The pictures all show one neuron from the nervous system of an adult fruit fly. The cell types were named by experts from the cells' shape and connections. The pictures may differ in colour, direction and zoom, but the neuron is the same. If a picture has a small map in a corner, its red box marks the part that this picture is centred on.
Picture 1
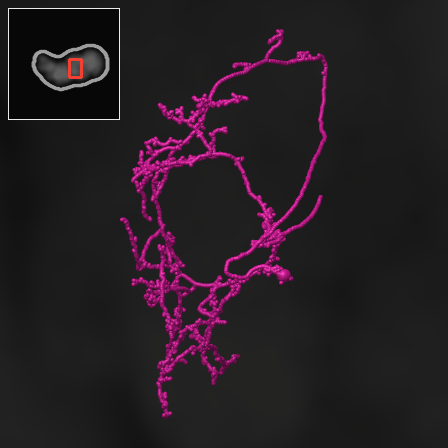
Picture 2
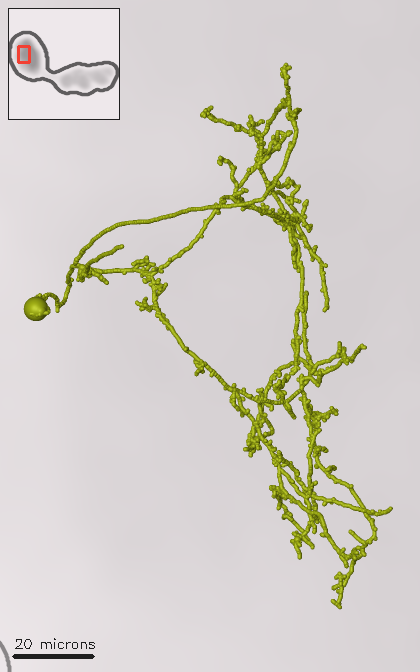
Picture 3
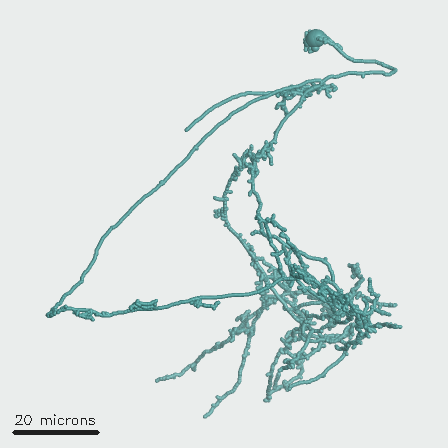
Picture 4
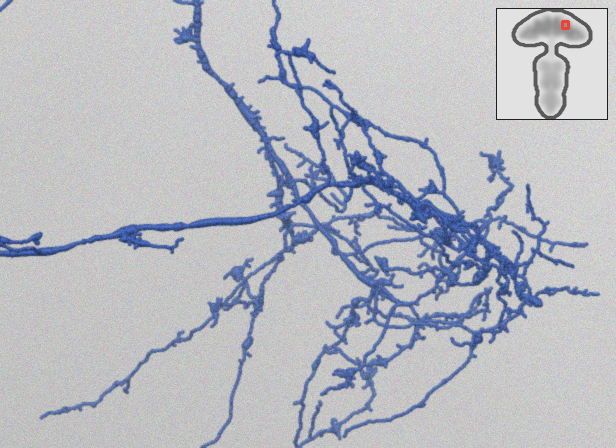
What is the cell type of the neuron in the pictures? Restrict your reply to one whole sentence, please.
The neuron here is of the cell type aSP10C_b.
